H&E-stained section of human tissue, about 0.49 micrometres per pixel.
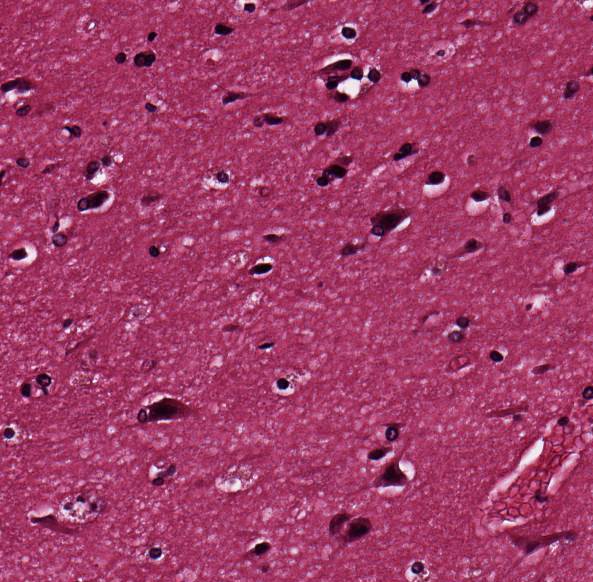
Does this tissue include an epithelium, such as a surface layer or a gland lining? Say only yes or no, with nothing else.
No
